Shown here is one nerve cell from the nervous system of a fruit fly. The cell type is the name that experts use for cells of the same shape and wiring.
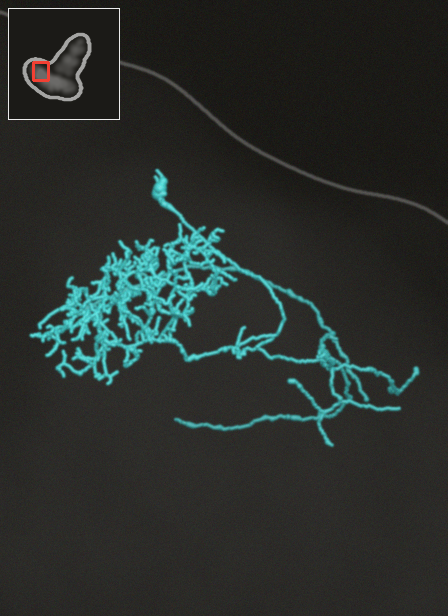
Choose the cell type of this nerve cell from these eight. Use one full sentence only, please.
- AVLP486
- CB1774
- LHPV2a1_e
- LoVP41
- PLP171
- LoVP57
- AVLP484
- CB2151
The cell type this nerve cell represents is LoVP57.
